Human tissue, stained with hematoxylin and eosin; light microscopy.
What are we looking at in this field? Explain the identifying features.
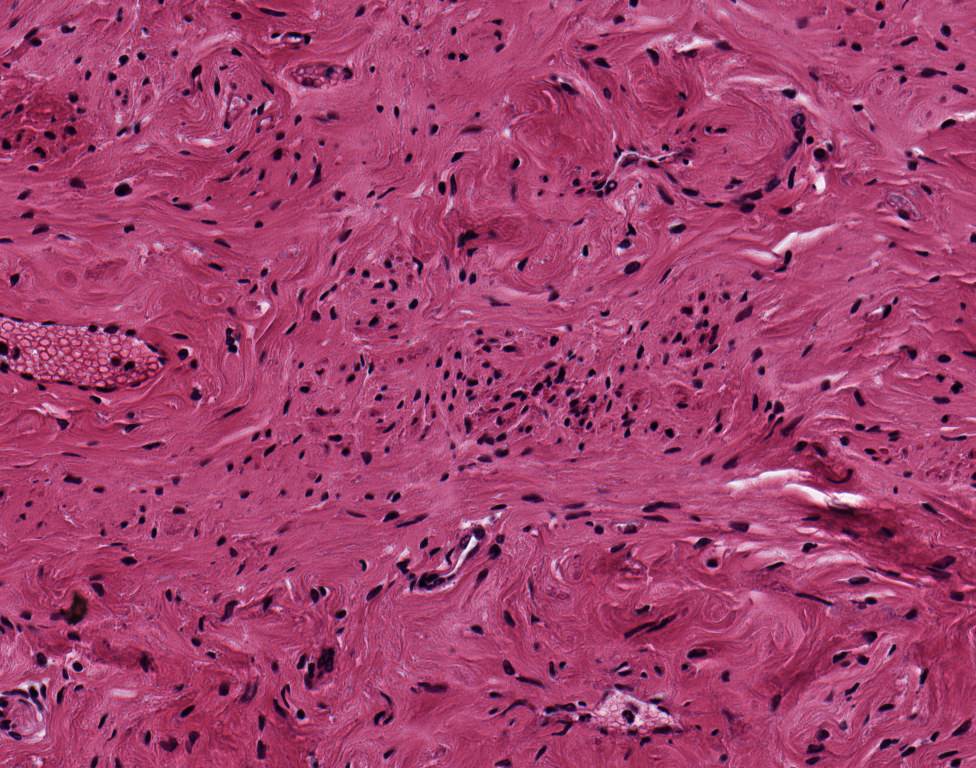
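Dense connective tissue, I'd say. Dense pink fibrous bundles fill it in swirling, interlacing whorls, with small, dark, spindle to oval nuclei scattered among them.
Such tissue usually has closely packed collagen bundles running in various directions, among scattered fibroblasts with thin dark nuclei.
Cell outlines and cytoplasm can't be told from the fibres, and I see no epithelium or glands.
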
